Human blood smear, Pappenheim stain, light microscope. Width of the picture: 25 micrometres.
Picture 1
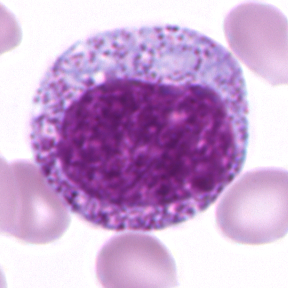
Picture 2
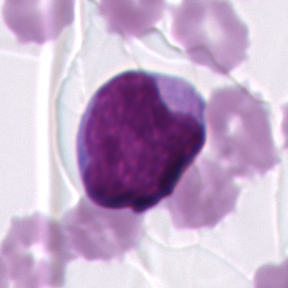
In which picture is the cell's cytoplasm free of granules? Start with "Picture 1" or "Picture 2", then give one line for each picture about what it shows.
Picture 2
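What picture 1 shows: The cytoplasm is packed with many coarse purple granules.
What picture 2 shows: No granules are visible in the cytoplasm.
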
